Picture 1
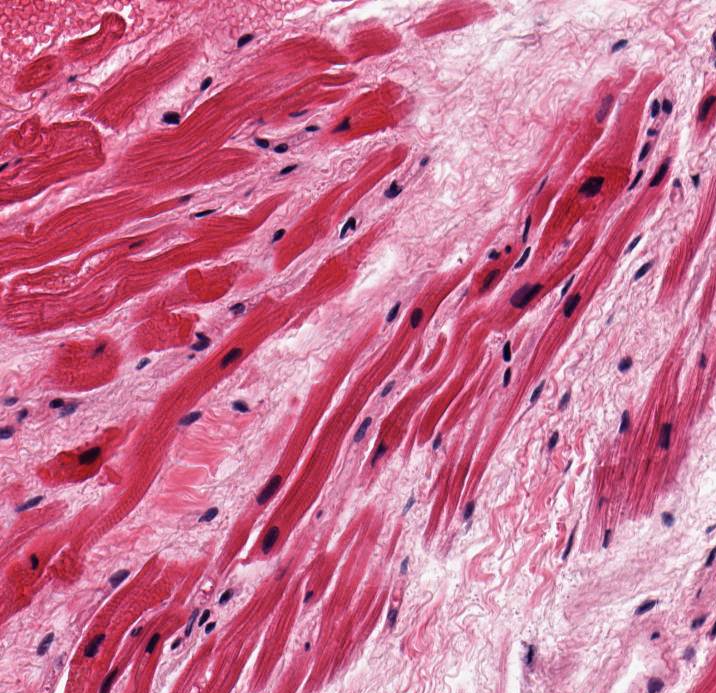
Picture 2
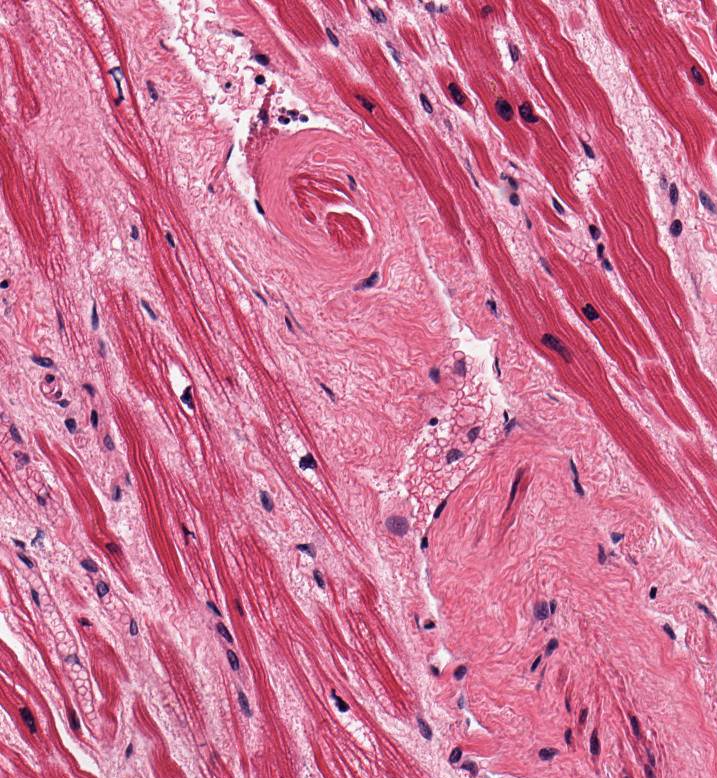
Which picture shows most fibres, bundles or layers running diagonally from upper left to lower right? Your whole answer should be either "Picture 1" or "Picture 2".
Picture 2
